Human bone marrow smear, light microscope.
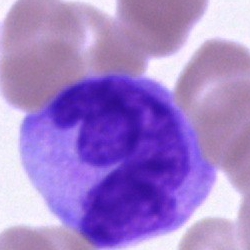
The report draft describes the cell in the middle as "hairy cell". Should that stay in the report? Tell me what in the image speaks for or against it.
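First, the outline: rounded and smooth, without sharp corners.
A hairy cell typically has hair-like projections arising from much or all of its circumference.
This smooth edge goes against hairy cell. Next, the nucleus: a curved, folded band bent into a shape like the figure 2.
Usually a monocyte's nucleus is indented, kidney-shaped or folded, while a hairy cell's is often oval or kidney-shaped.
A folded band goes with monocyte. No nucleoli can be seen, and the pale lavender-blue cytoplasm is widest on the left side. Pale red cells crowd against the cell along its top and right edges. Taken together, this is not a hairy cell but a monocyte.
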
